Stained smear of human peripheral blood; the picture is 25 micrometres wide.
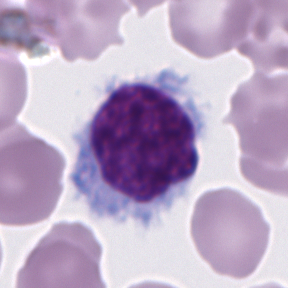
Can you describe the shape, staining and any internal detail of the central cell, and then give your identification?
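Cytoplasmic rim widest at lower left of nucleus. Chromatin dense, dark purple. No nucleoli visible; no cytoplasmic vacuoles. Hairy cell.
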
